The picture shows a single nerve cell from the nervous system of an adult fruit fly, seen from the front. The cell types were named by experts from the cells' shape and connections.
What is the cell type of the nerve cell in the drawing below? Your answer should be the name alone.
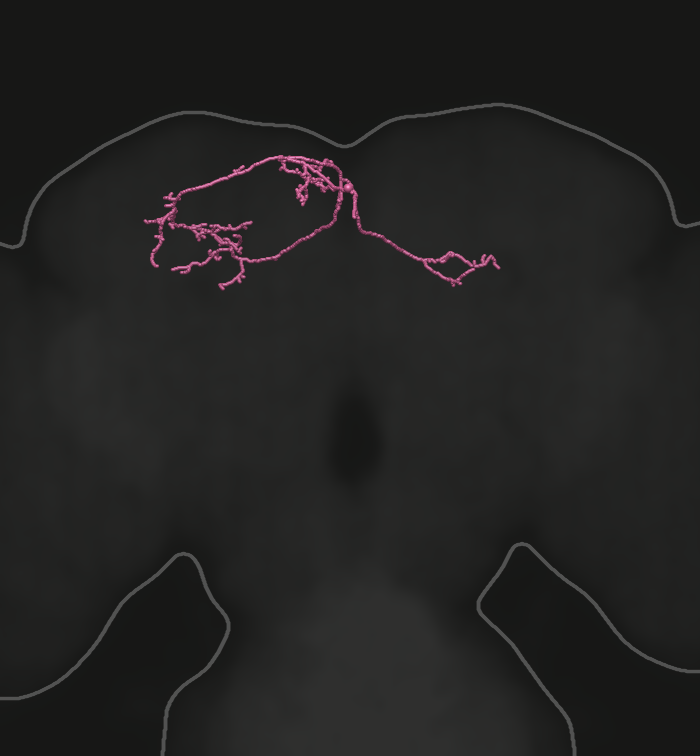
SMP723m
